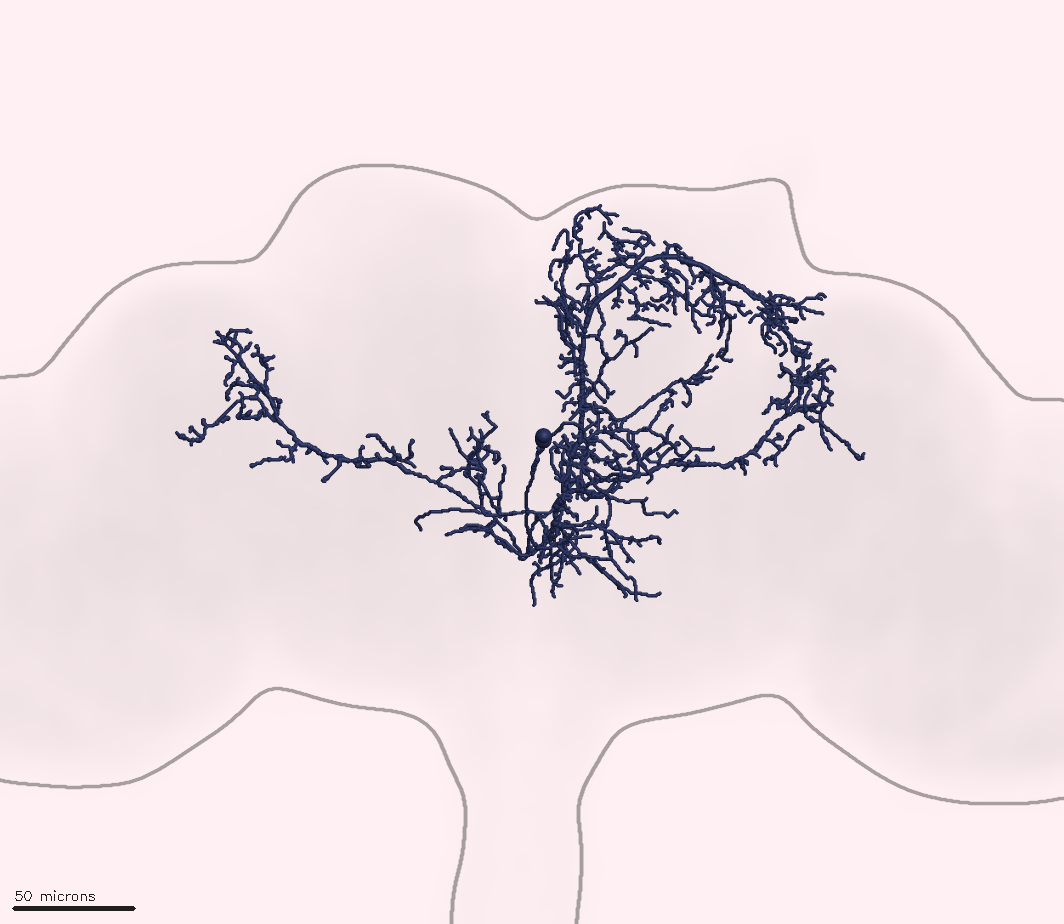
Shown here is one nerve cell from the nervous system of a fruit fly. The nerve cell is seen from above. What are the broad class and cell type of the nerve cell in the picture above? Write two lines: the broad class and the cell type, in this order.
central-brain intrinsic neuron
SMP493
